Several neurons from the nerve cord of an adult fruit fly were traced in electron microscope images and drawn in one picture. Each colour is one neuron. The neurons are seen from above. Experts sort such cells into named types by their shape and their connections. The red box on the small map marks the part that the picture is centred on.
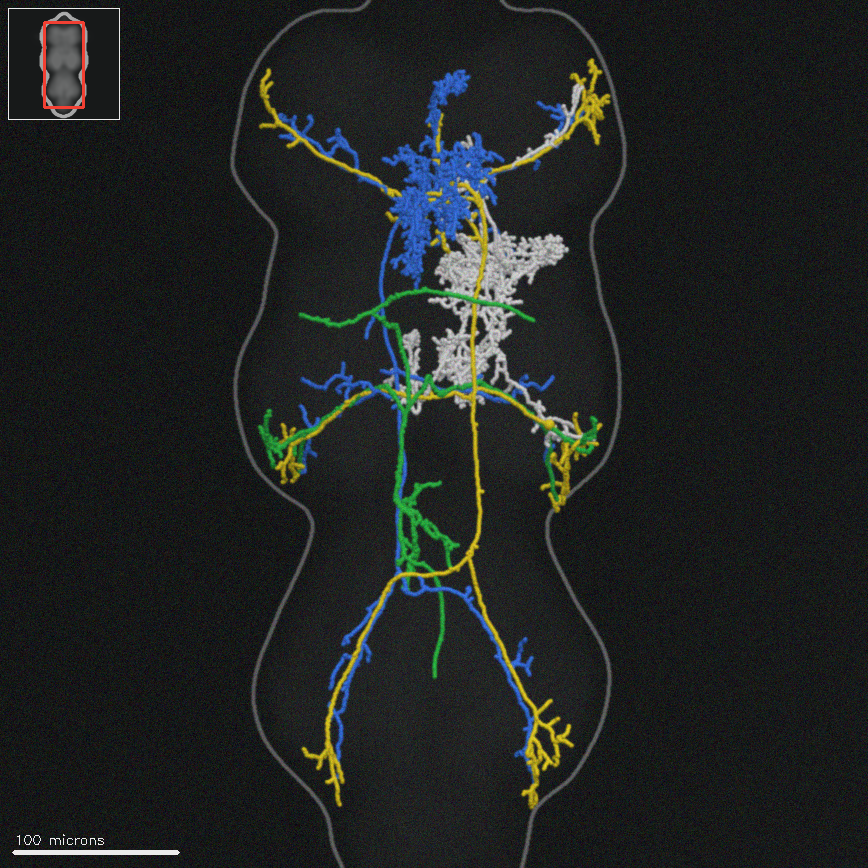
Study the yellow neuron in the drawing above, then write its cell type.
IN06B028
